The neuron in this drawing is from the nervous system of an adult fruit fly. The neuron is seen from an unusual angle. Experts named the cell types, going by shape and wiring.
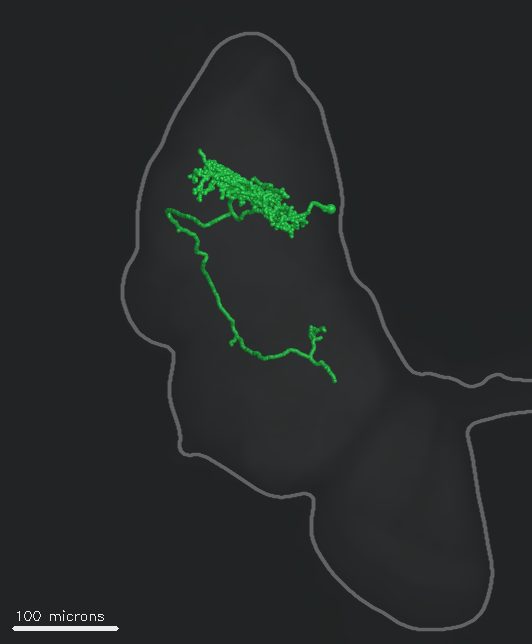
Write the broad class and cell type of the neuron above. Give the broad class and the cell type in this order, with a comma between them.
central-brain intrinsic neuron, PVLP118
